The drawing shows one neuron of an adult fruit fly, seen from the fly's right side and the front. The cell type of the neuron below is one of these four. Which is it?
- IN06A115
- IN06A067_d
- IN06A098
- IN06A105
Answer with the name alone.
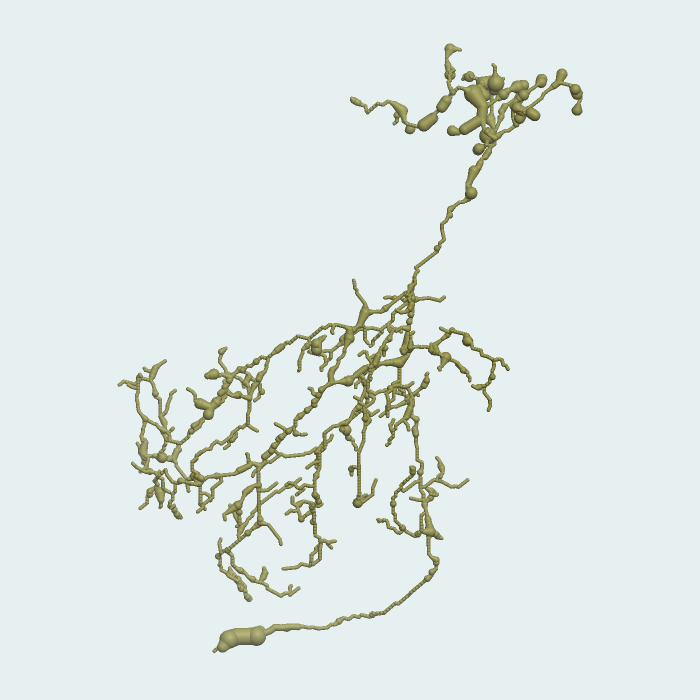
IN06A098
